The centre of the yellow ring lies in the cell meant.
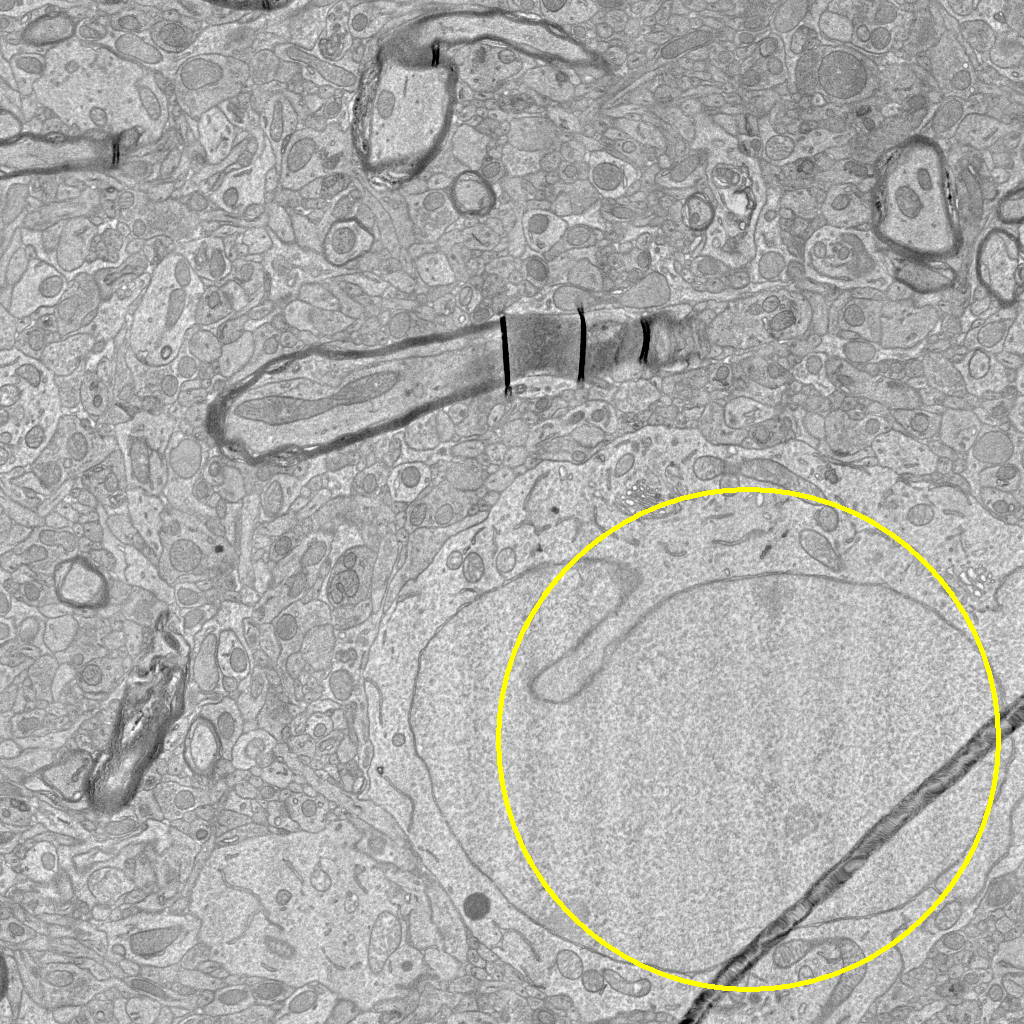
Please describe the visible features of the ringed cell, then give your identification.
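Working through the cell in order, the nucleus is large, pale and rounded. Its outline carries one deep, finger-like fold at the upper left. Chromatin is fine and evenly spread, with no dense clumps lining the envelope. The cytoplasm holds only short, scattered cisternae and no stacked rough endoplasmic reticulum. Named last, this is an excitatory neuron.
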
